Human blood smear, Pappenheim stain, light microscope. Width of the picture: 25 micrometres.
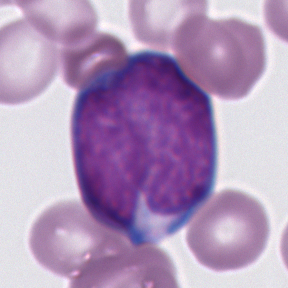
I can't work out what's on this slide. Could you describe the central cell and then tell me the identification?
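Checking the surface first, there are no projections, and the outline is smooth. The nucleus occupies nearly the whole cell and has a notch in its lower edge. The thin rim of cytoplasm stains deep blue. In the nuclear notch at the bottom sits a pale, nearly colourless wedge of cytoplasm. Conclusion: myeloblast.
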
